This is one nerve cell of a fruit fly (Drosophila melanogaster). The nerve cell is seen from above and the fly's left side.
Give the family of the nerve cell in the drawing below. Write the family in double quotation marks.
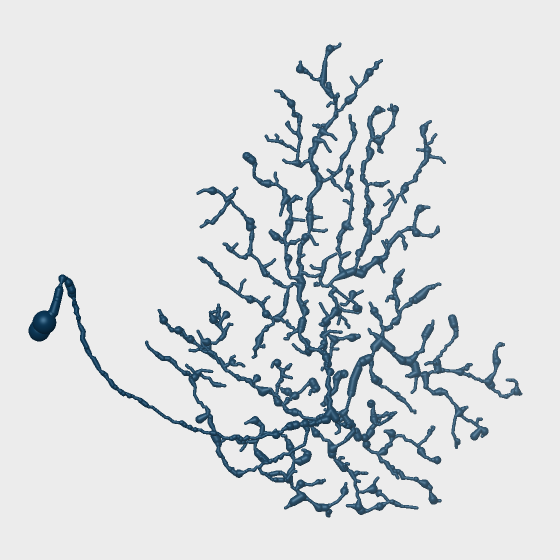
"Pm"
